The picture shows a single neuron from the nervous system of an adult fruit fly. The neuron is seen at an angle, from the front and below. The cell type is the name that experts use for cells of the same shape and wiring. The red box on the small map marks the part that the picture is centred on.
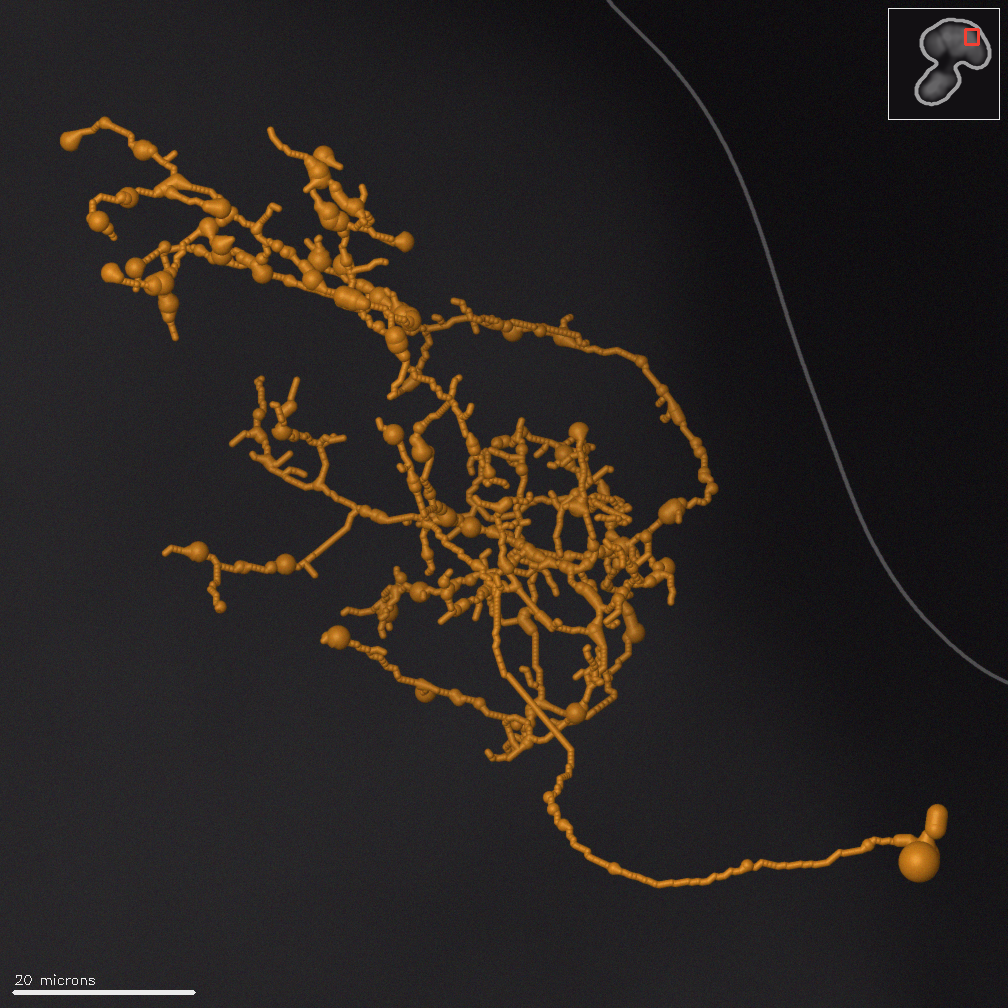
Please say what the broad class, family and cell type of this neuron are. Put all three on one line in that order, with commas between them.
central-brain intrinsic neuron, hemilineage LHa2, LHAV2k1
